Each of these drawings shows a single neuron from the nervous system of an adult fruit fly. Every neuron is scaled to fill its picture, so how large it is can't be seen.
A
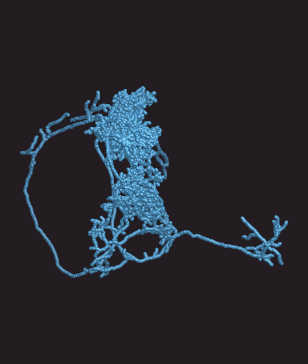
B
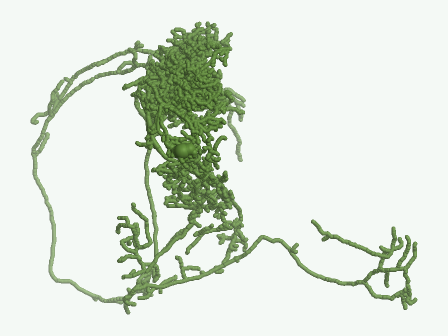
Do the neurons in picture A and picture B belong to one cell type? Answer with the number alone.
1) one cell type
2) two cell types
1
